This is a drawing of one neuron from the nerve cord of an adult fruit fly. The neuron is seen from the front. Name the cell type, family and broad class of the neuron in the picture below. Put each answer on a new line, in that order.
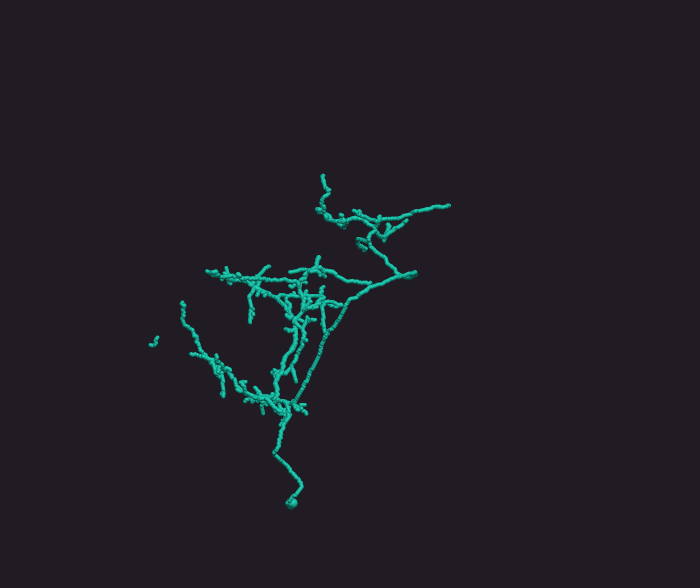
IN06B080
hemilineage 06B
nerve-cord intrinsic neuron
